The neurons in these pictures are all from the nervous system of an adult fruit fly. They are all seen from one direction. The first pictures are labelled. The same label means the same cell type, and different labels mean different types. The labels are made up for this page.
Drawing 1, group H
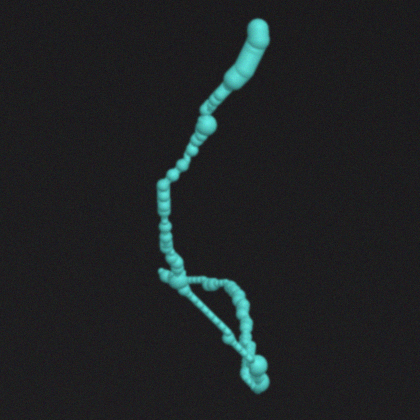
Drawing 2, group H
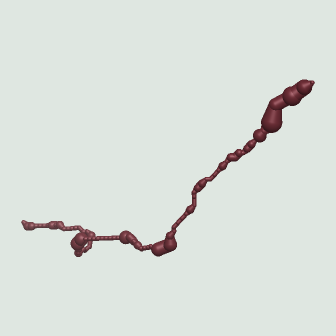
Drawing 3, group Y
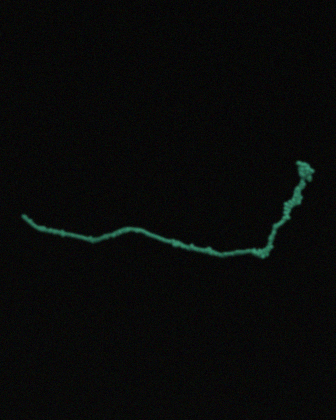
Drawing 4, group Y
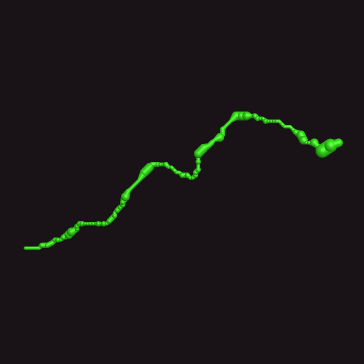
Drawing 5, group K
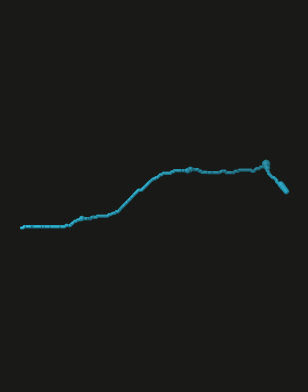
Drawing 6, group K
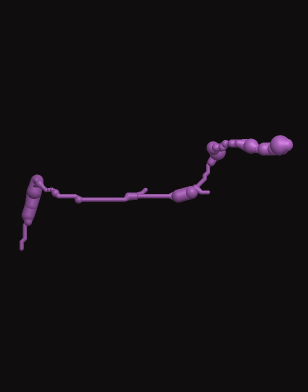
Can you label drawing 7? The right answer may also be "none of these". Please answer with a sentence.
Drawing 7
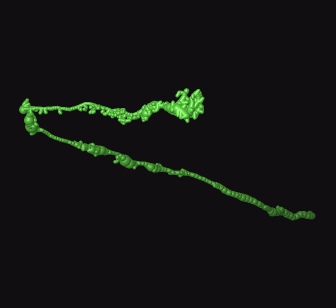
It belongs to group H.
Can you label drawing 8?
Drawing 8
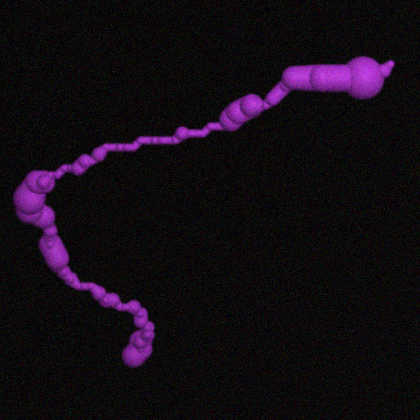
It belongs to group Y.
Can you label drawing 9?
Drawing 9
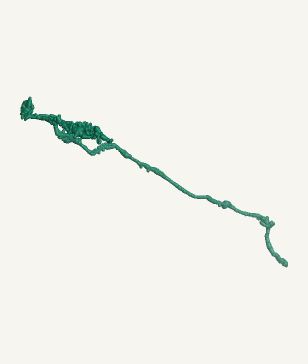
It belongs to group K.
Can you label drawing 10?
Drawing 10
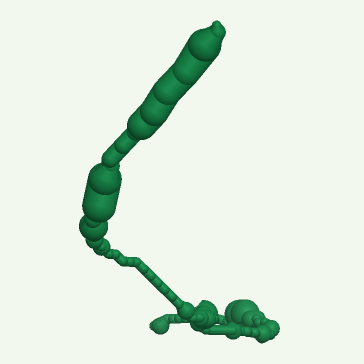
It belongs to group K.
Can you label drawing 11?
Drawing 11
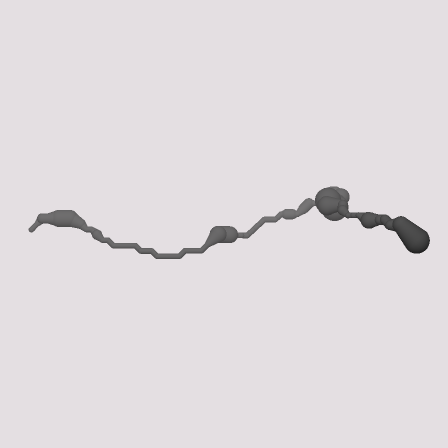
It belongs to group K.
